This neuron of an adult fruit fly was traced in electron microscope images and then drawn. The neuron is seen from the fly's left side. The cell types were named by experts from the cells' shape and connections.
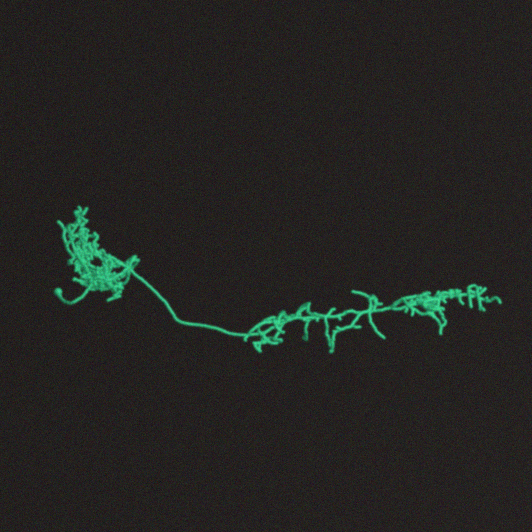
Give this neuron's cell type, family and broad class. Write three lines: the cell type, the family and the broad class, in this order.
DNge136
hemilineage MX3
descending neuron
